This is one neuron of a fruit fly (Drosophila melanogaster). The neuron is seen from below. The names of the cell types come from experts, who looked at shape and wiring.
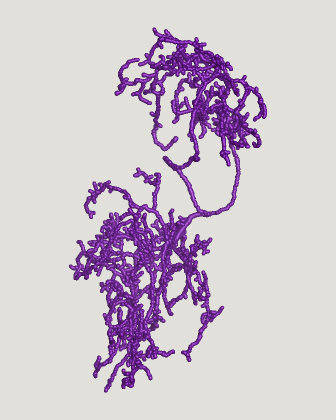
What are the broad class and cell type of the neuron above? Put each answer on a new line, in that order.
central-brain intrinsic neuron
SLP389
